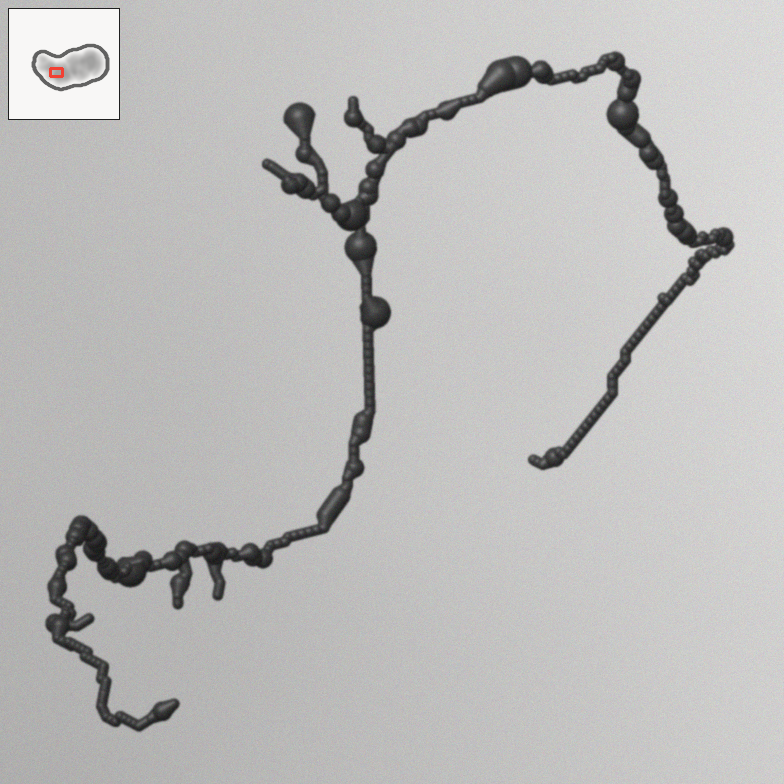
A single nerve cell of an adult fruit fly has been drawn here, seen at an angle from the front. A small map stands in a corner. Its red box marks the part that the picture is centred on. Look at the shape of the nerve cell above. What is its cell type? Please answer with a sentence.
The cell type is SNta35.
